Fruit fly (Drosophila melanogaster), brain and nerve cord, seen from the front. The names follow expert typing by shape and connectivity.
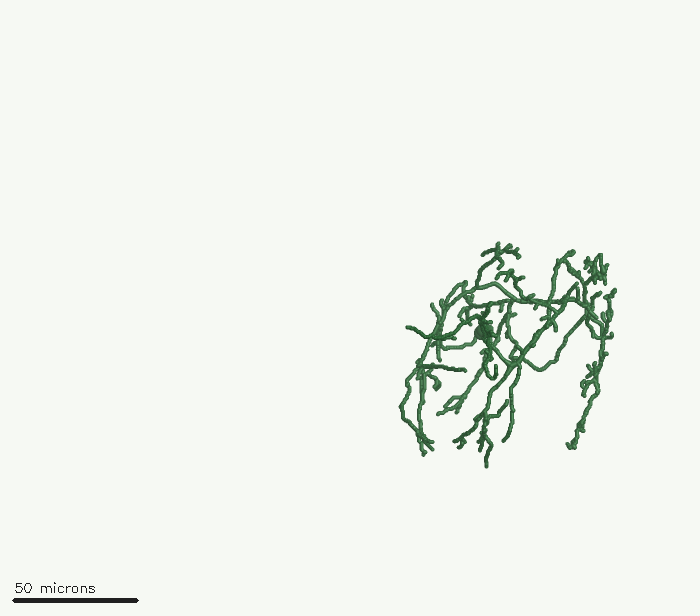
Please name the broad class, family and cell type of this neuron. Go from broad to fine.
nerve-cord intrinsic neuron; hemilineage 03A; IN03A030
